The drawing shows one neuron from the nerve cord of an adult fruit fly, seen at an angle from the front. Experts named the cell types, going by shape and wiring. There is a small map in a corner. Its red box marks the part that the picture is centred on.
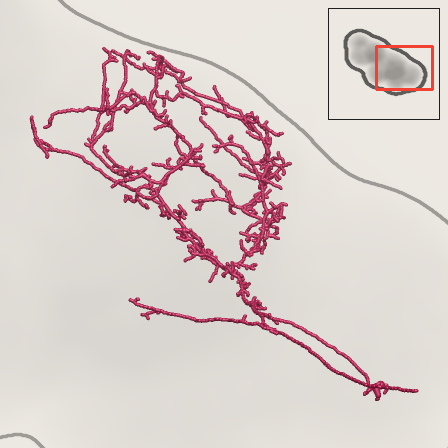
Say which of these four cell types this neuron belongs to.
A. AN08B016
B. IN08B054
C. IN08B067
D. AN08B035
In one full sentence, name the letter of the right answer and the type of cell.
Option D, AN08B035, is the type of cell the neuron is.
